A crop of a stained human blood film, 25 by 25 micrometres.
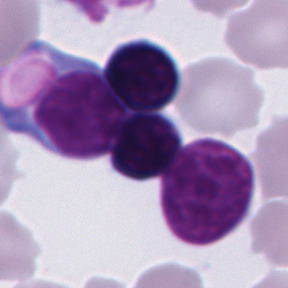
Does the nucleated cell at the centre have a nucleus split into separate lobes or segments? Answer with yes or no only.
No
